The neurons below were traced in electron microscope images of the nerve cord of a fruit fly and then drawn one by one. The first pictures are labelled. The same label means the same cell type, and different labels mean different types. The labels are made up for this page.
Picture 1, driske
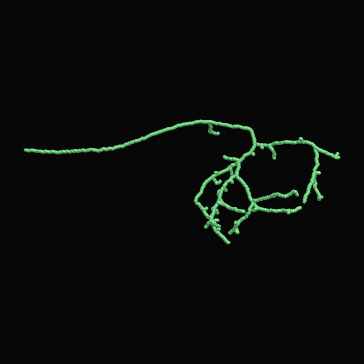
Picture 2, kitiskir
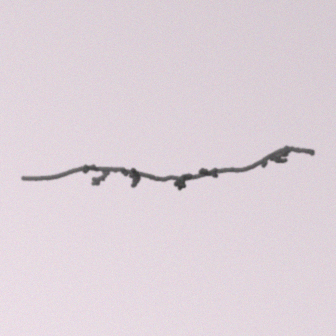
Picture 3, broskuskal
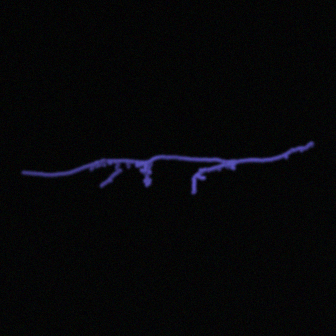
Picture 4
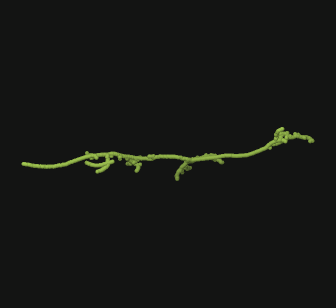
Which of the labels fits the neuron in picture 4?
kitiskir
